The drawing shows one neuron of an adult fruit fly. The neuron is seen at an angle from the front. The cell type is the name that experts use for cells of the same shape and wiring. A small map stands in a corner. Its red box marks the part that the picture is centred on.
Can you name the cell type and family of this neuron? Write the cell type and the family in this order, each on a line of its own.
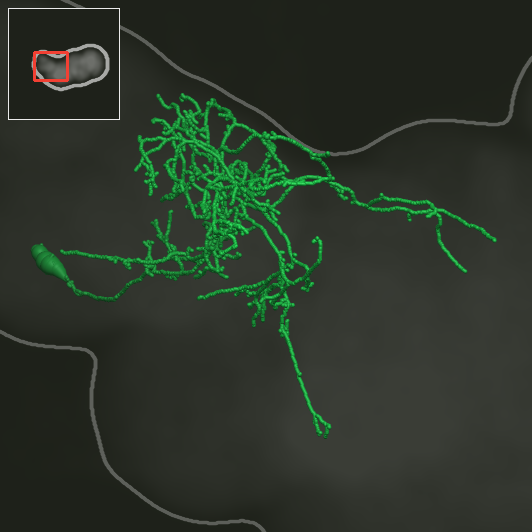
FMRFa_Tv
hemilineage 27X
